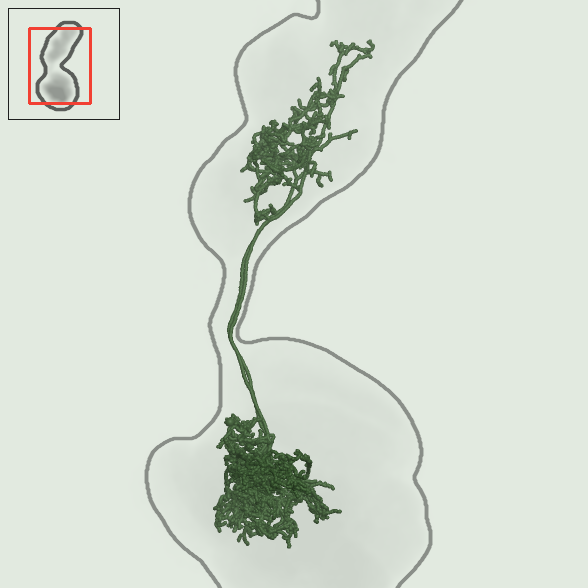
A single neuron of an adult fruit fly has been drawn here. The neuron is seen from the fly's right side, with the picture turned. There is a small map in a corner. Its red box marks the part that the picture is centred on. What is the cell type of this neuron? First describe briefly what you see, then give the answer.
The cell body is at the bottom of the picture. The picture shows dozens of branch ends. This is a descending neuron. Its cell type is DNge138.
